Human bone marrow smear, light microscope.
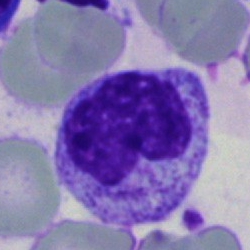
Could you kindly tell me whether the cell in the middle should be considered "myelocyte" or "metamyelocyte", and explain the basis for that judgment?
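Metamyelocyte is the correct answer. The deciding feature is the chromatin, which is dark purple and clumped, with small paler patches between the clumps.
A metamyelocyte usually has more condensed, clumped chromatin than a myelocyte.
The nucleus is kidney-shaped, notched on its lower right side. Fine purple granules are scattered throughout the cytoplasm.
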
